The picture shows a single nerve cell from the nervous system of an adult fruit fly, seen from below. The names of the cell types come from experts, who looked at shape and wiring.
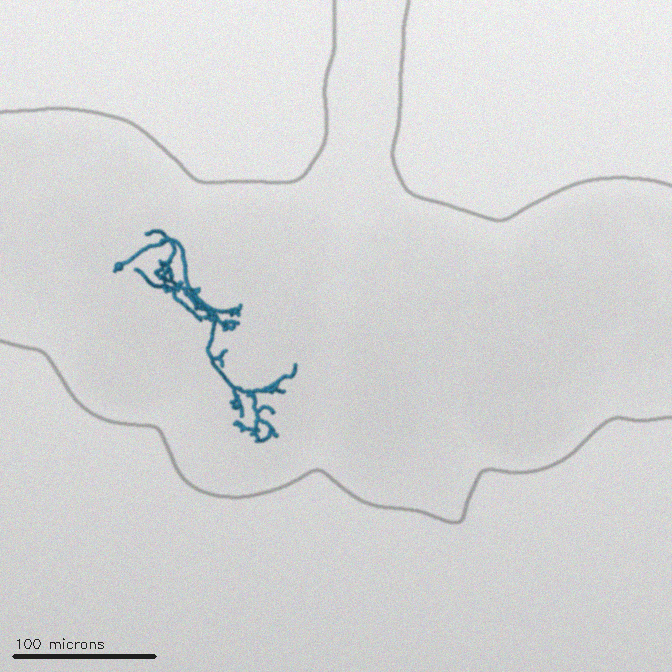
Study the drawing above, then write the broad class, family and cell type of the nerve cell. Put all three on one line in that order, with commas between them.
central-brain intrinsic neuron, hemilineage SLPad1_posterior, SMP210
